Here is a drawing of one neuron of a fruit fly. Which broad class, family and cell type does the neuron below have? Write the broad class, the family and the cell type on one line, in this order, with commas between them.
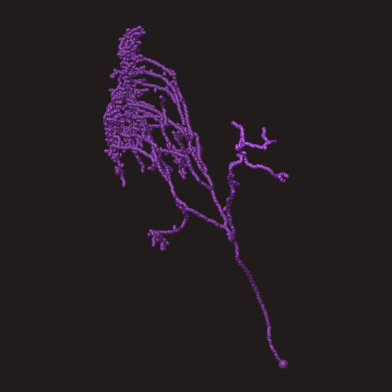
visual projection neuron, hemilineage LHl4_posterior, LC35a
